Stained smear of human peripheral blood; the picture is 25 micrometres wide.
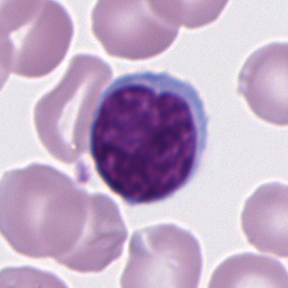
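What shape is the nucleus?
Round in outline and about 10 micrometres across, with a shallow notch indenting its top edge.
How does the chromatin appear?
Dark purple and coarsely clumped.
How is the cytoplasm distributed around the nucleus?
It is pale blue and forms a rim that is wider on the right side than on the left.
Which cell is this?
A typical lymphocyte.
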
